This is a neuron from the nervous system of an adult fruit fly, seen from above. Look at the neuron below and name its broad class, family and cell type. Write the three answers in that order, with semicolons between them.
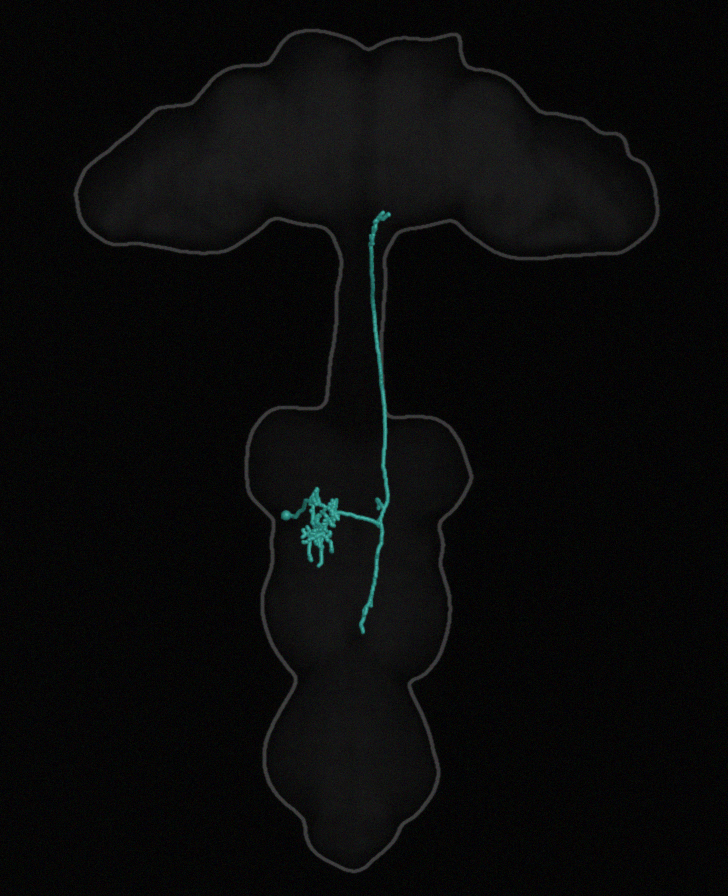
ascending neuron; hemilineage 06A; AN06A095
